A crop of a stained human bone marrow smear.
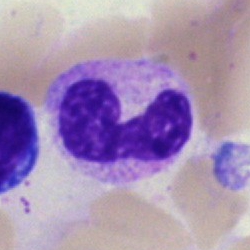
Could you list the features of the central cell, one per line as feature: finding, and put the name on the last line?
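Indentation: deep, into the nucleus from its upper side
Chromatin: coarsely clumped
Cytoplasm: pale pinkish-lilac
Granules: fine, lilac, filling the cytoplasm
Cell: band neutrophil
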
